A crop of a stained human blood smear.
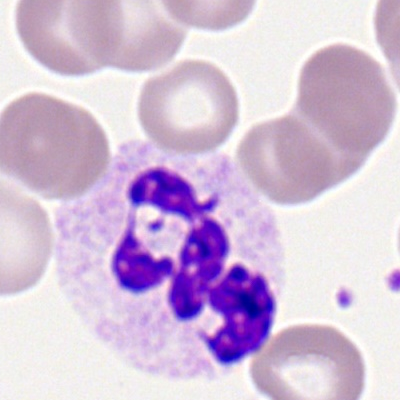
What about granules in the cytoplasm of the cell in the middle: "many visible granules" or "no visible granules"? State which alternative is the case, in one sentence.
The cytoplasm of the cell carries many visible granules.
